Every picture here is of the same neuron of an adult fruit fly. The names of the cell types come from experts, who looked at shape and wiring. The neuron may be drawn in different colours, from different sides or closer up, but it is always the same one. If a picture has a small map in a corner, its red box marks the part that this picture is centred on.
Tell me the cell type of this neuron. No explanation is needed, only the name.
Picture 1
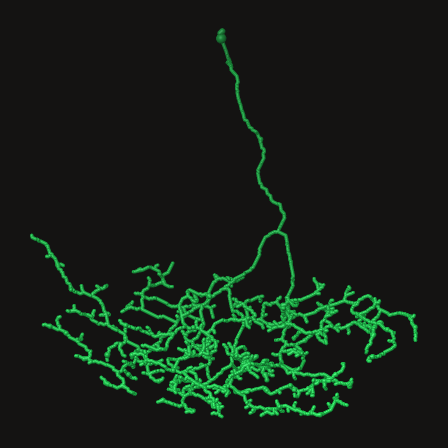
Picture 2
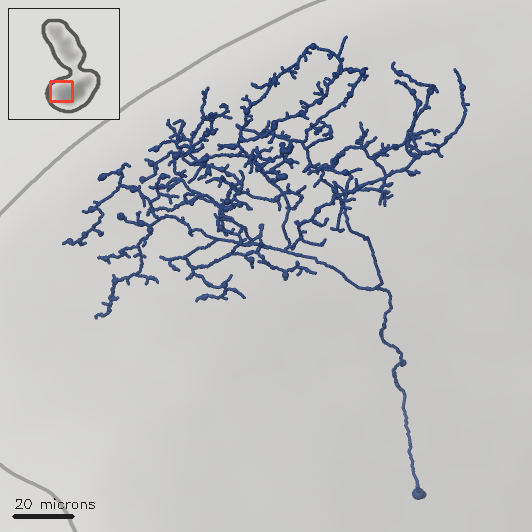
Cm19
